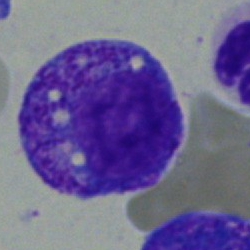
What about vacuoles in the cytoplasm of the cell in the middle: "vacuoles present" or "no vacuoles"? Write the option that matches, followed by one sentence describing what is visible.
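Vacuoles present. Several small round clear vacuoles lie in the cytoplasm on the left and upper side.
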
